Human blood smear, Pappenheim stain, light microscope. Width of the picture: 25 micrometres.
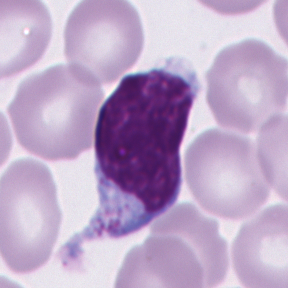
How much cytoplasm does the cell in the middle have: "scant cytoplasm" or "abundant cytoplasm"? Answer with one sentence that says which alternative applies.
Most of this cell is taken up by its nucleus.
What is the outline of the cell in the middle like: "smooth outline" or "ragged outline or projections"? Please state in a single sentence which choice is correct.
Projections, blebs or tags, or a frayed edge, mark the outline of the cell.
